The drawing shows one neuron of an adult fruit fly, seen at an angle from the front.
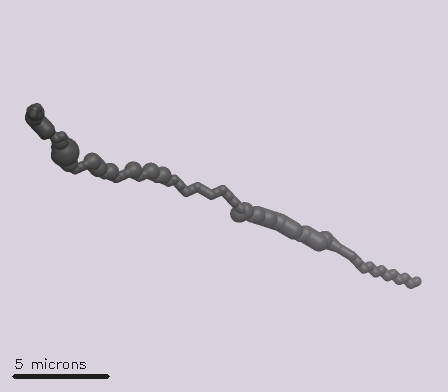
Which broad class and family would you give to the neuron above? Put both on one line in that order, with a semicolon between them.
sensory neuron entering the brain; class mechanosensory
